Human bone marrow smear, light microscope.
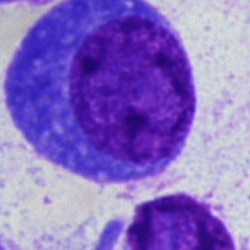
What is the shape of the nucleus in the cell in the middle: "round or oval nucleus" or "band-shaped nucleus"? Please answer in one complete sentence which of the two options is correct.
It is a compact round or oval mass that the nucleus of the cell forms.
